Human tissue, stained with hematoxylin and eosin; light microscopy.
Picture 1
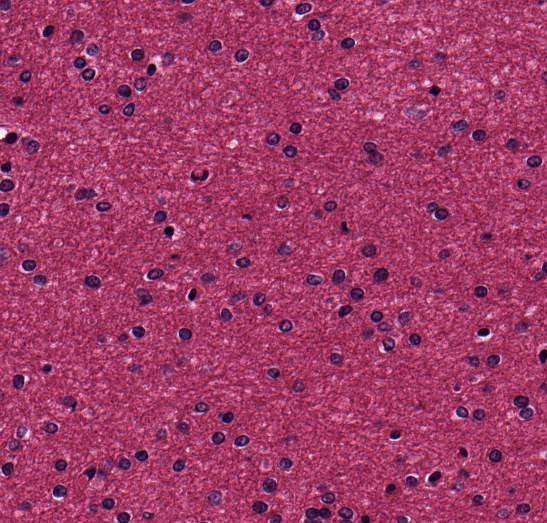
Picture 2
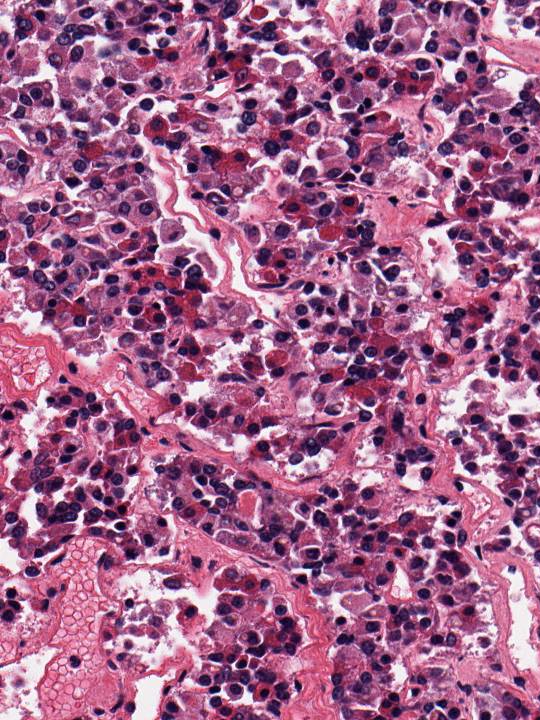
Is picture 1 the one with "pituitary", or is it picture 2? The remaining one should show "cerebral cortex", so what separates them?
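Cerebral cortex appears in picture 1, pituitary in picture 2. The cerebral cortex field has small nuclei scattered singly and fairly evenly through a continuous background, without organised units. Most of these nuclei are small, round and densely dark-staining, many ringed by a narrow clear halo, and hardly any cell shows visible cytoplasm, so the nuclei appear to sit directly in the matrix. In the pituitary, by contrast, the cells lie in solid sheets broken up by thin, wavy pink fibrous strands running across the field. Scattered among the others are cells with deep bright red cytoplasm. At the lower left edge lies pink material with a lacy pattern of many small clear spaces, and no fat cells are present anywhere in the field.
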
